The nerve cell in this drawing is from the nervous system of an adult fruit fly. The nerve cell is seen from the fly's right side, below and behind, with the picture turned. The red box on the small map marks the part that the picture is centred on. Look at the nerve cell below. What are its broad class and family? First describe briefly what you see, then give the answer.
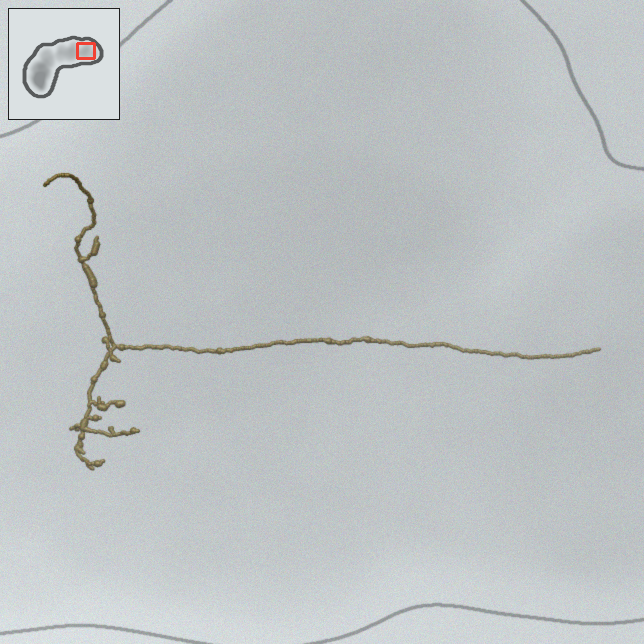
No cell body is drawn. As drawn here it is wider than it is tall. It is a sensory neuron entering the nerve cord. Its family is called class mechanosensory tactile.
